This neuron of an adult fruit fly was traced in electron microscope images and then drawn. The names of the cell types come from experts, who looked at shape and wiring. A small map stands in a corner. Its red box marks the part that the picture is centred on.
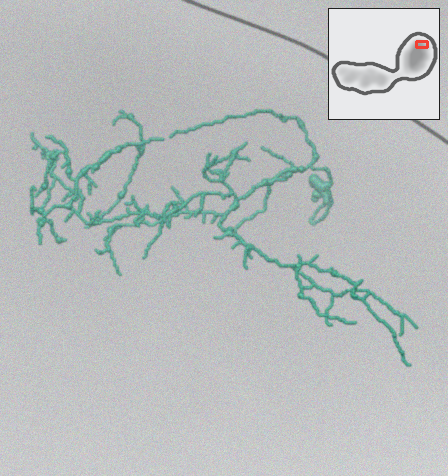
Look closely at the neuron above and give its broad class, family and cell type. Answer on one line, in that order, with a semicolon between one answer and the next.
central-brain intrinsic neuron; hemilineage VLPd&p1_dorsal; SIP015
